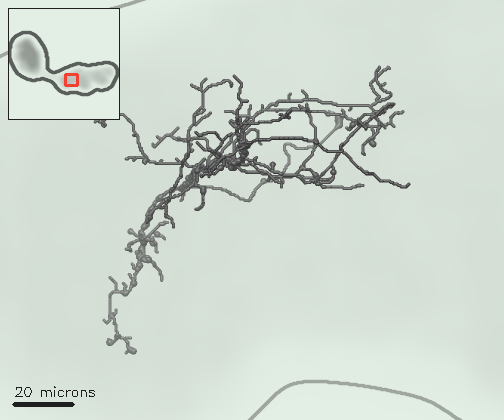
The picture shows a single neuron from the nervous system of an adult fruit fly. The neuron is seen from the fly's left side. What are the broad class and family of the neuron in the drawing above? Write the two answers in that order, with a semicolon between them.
nerve-cord intrinsic neuron; hemilineage 21A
